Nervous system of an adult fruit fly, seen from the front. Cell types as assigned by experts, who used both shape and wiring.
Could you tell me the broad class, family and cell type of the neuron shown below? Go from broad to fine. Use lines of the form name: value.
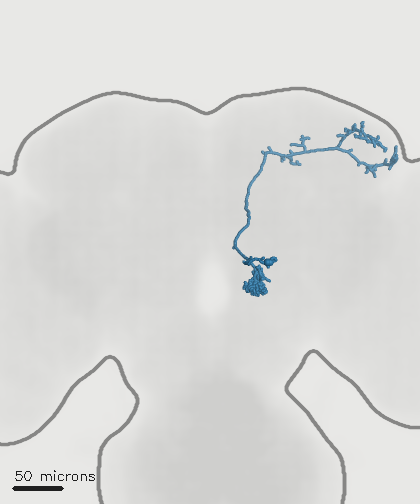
broad class: central-brain intrinsic neuron
family: class ALPN
cell type: VM4_adPN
